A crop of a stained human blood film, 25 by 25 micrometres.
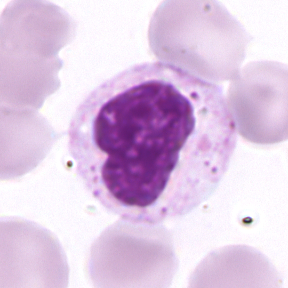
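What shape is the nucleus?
Kidney-like, because of a notch in its left side; it measures about 11 by 8 micrometres.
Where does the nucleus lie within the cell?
Off-centre toward the left, leaving a wider rim of pale lilac-grey cytoplasm on the right.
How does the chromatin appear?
Dark purple and clumped, with paler streaks between the clumps.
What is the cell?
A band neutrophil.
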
